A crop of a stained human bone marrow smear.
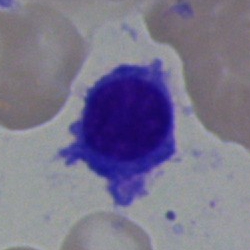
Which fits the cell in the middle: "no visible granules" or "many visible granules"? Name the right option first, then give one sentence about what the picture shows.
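No visible granules. No granules are visible in the cytoplasm.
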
